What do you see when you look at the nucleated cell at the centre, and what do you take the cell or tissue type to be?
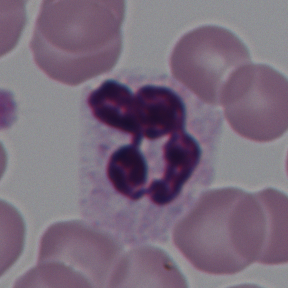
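I see lobes linked to each other by thin dark strands. They sit in a ring around a small pale central space. A wide rim of pale pinkish-lilac cytoplasm surrounds the nucleus, and I can make out fine, faint lilac granules in it. This is a segmented neutrophil.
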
